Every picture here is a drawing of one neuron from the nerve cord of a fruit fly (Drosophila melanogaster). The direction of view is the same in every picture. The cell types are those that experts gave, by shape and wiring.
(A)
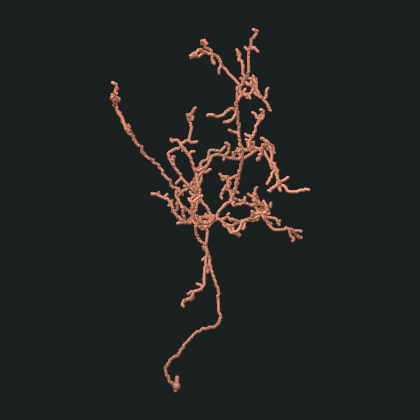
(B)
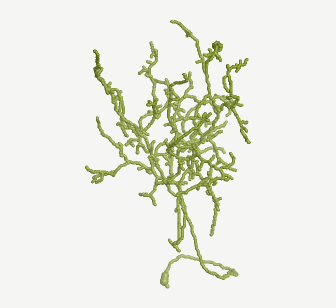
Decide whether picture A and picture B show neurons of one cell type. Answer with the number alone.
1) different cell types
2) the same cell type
2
